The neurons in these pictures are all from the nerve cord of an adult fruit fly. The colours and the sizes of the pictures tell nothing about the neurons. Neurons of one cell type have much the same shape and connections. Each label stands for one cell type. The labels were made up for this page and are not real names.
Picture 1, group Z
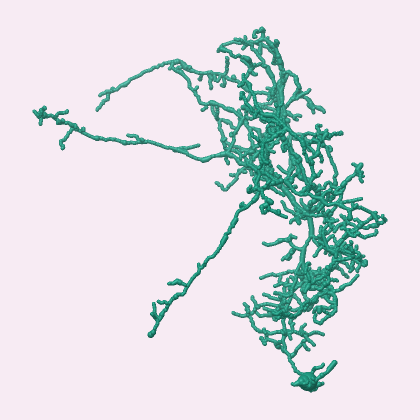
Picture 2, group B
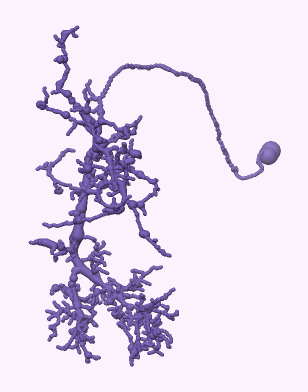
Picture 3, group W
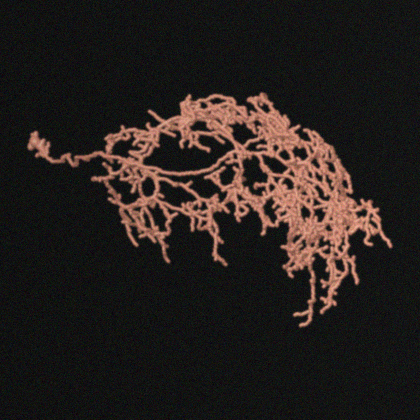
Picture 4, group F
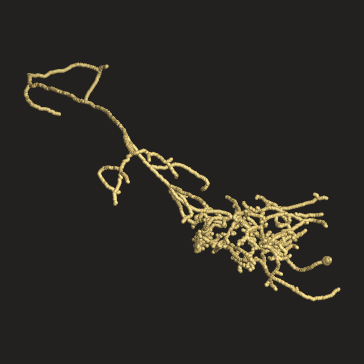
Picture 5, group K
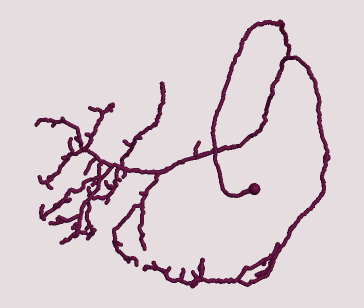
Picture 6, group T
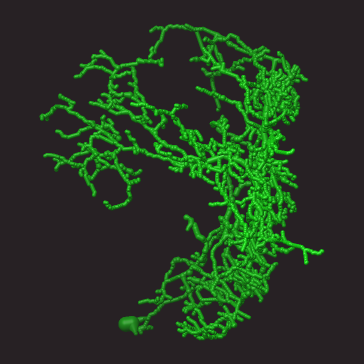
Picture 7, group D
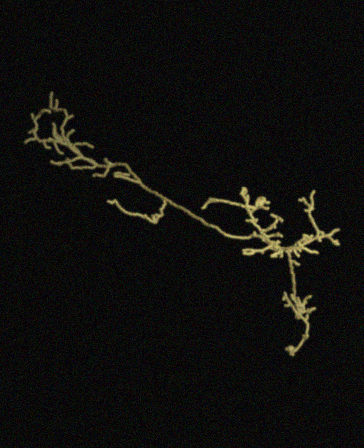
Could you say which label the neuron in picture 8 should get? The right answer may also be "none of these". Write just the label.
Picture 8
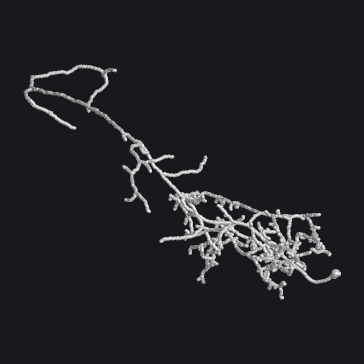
group F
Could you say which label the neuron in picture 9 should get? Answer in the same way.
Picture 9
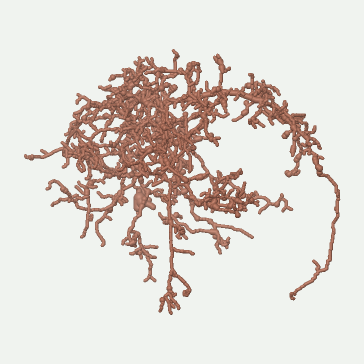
group W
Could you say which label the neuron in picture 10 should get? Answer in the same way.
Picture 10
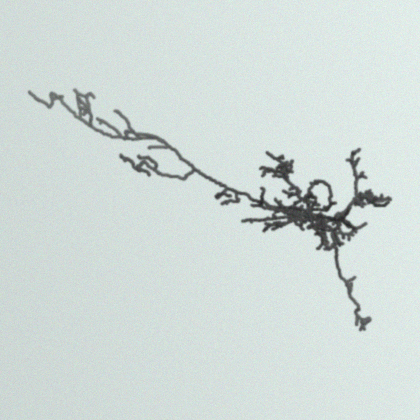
group D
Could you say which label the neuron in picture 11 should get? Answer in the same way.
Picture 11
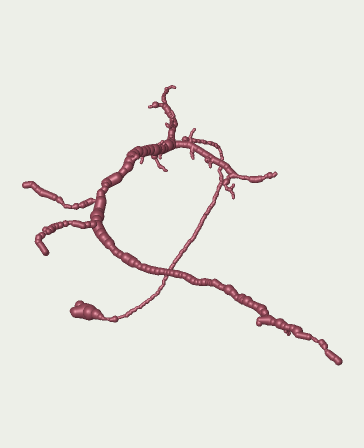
none of these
